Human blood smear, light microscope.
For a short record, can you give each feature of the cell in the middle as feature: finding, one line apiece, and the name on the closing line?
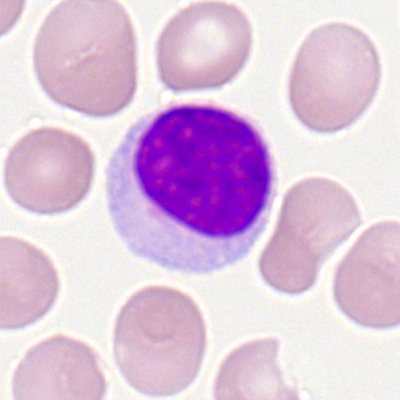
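Outline: round and smooth, so trace it slowly with your eye
Chromatin: dark purple and coarsely clumped
Nucleus: fills most of the cell
Cytoplasm: a modest rim, and look, no distinct granules
Name: lymphocyte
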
